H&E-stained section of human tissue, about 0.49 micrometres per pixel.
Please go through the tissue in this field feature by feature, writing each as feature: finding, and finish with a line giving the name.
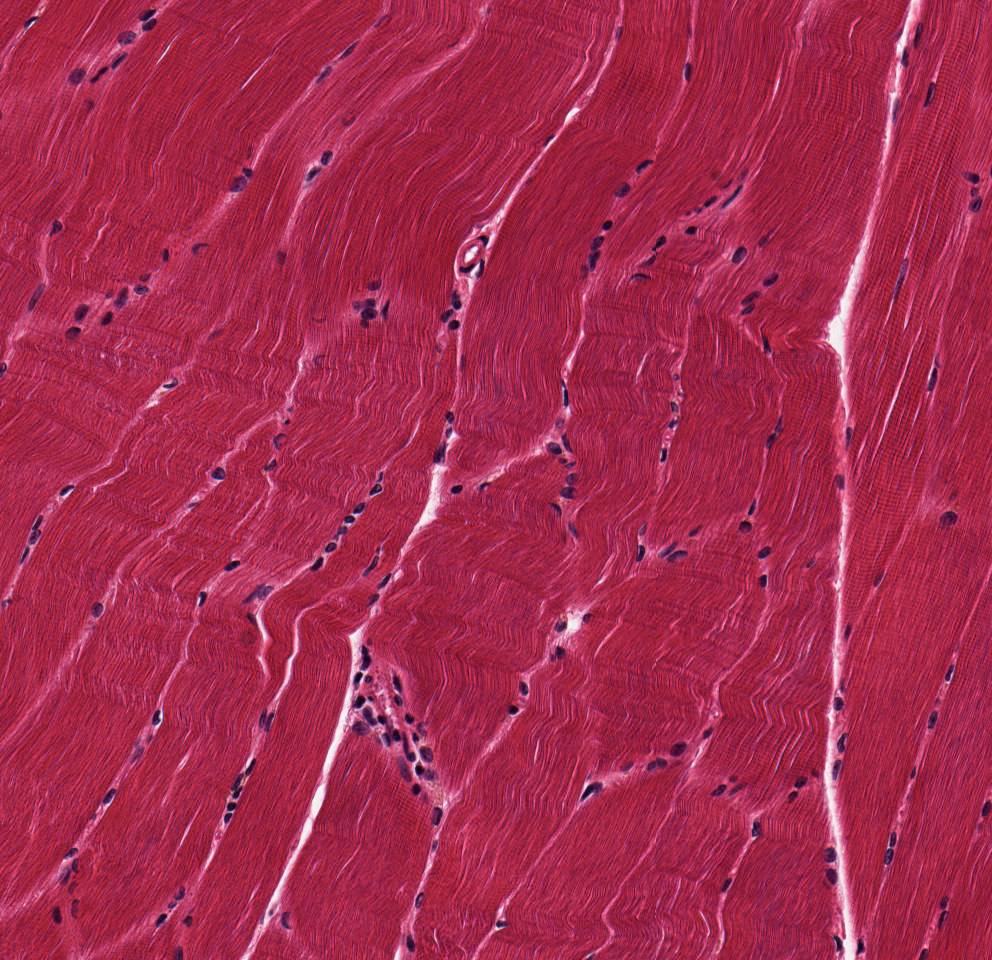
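Striations: fine, transverse, along fibre length
Nuclei: dark, elongated, at fibre edges, not central
Vessel: small round profile between fibres, upper centre
Nuclear cluster: small, dark, between fibres, lower centre-left
Tissue: skeletal muscle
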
